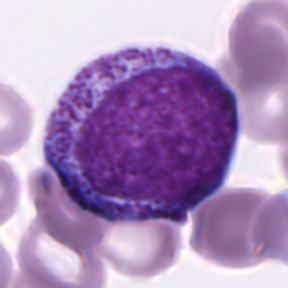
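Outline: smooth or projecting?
Smooth and roundish, with no surface projections.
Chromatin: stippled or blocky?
Finely stippled, not gathered into coarse dark blocks.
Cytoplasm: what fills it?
Crowded dark reddish-purple granules, in a crescent on the left that covers less area than the nucleus.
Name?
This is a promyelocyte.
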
